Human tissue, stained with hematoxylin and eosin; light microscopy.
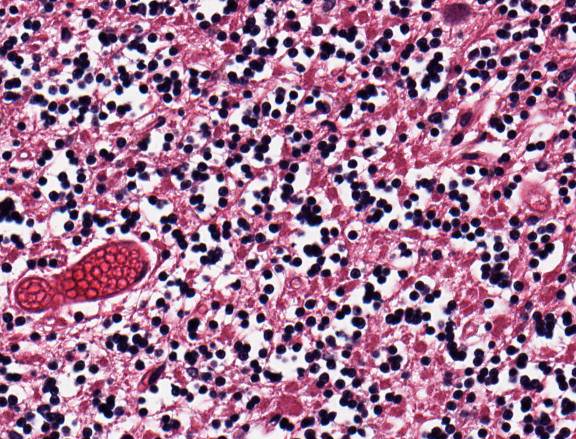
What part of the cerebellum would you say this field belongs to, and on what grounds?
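Answer: the granular layer. Small, round, uniform nuclei stained dense blue-black, with hardly any visible cytoplasm, are packed densely and fairly evenly across the whole field.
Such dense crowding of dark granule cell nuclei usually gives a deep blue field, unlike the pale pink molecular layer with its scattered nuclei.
Wispy fibrillary pink material lies between them.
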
